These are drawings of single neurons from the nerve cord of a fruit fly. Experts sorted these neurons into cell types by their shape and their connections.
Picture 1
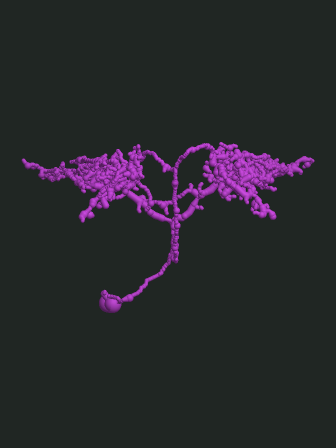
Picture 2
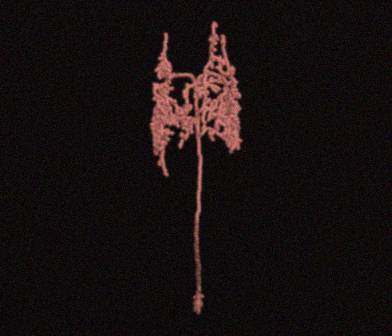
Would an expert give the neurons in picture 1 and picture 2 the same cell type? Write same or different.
same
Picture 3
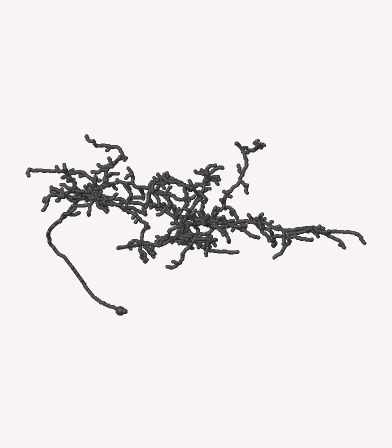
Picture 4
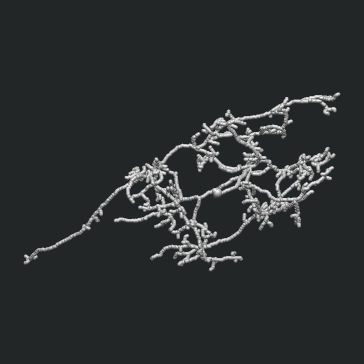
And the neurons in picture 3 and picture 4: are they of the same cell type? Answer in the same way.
different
